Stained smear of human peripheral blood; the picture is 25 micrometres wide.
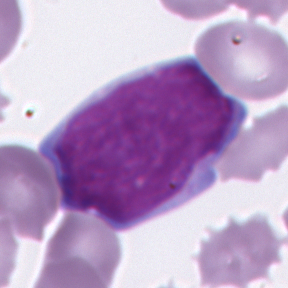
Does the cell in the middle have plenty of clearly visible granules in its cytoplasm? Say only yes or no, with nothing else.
No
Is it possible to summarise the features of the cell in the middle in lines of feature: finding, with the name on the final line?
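Nucleus: look, a single unlobed mass with no deep indentation
Size: the nucleus runs about 17 by 11 micrometres
Chromatin: finely stippled and evenly spread, with no coarse dark clumps anywhere
Cytoplasm: only a thin rim around the nucleus
Colour: that rim is pale blue
Name: myeloblast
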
